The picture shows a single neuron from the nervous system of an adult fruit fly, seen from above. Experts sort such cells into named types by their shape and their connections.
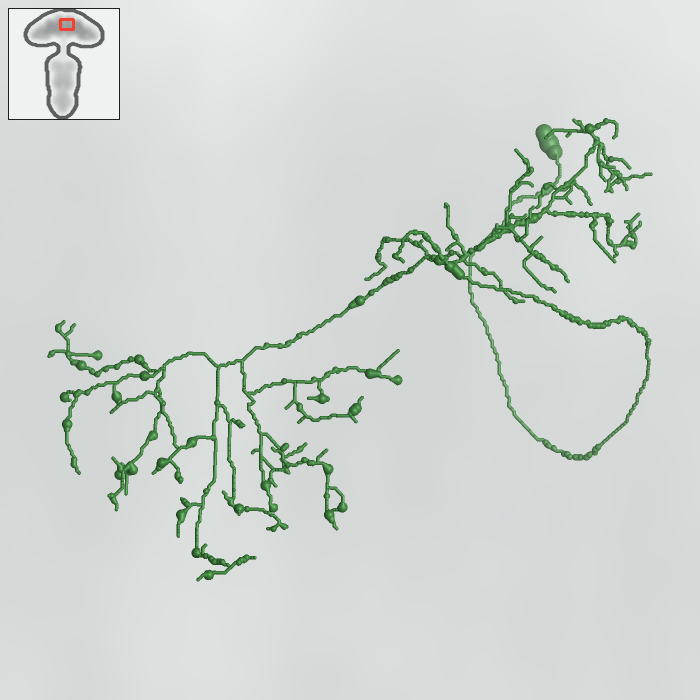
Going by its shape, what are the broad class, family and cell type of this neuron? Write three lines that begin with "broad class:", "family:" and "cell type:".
broad class: central-brain intrinsic neuron
family: hemilineage LALv1_dorsal
cell type: FB2K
